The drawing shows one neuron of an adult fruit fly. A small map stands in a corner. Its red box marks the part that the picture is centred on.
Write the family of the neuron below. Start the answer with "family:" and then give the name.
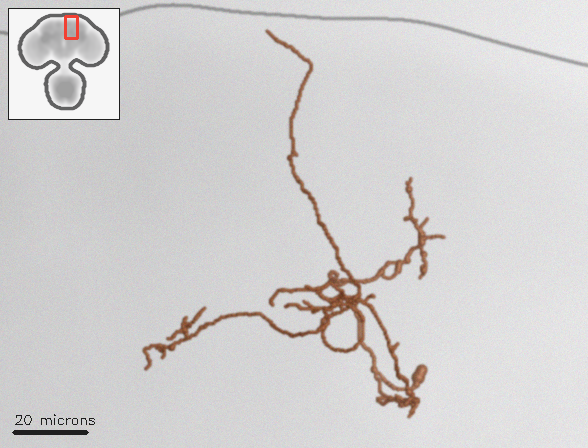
family: class Kenyon Cell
